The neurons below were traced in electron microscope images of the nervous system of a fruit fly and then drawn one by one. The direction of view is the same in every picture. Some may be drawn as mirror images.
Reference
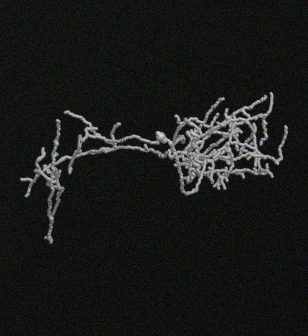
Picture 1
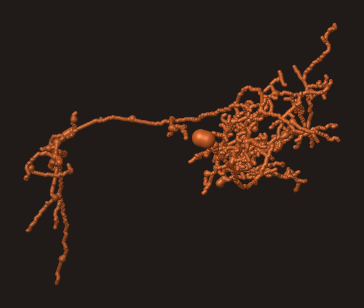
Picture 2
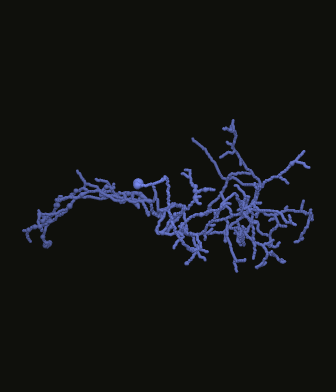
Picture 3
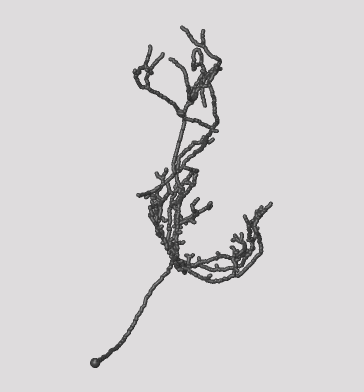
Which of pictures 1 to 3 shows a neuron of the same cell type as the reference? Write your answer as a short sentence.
Picture 1 shows a neuron of the same cell type.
